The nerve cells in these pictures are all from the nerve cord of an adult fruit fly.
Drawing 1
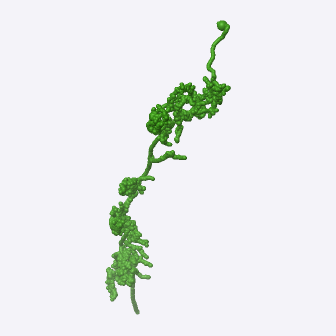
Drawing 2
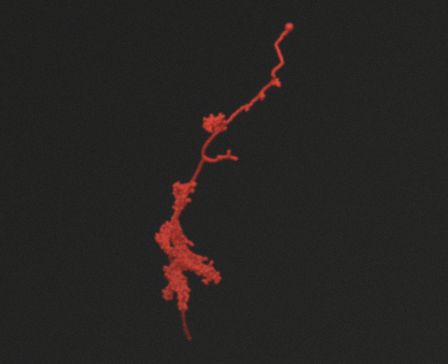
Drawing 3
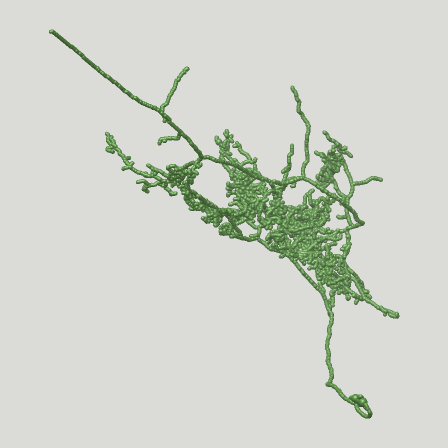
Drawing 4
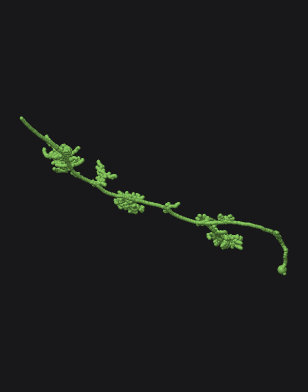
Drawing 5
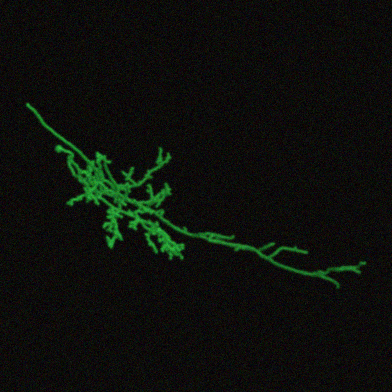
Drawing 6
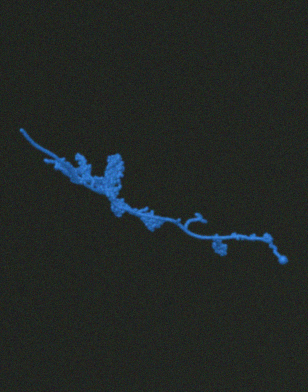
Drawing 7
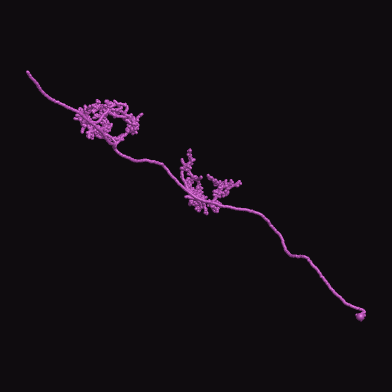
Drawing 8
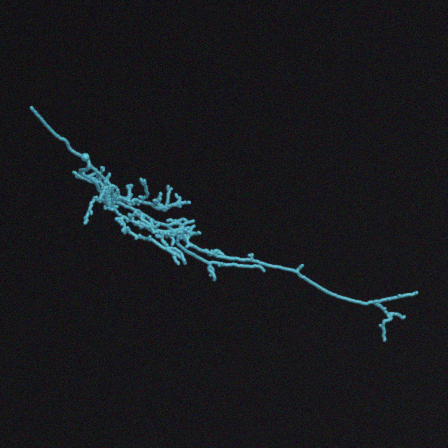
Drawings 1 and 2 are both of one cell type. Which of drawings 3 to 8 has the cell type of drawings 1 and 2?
6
